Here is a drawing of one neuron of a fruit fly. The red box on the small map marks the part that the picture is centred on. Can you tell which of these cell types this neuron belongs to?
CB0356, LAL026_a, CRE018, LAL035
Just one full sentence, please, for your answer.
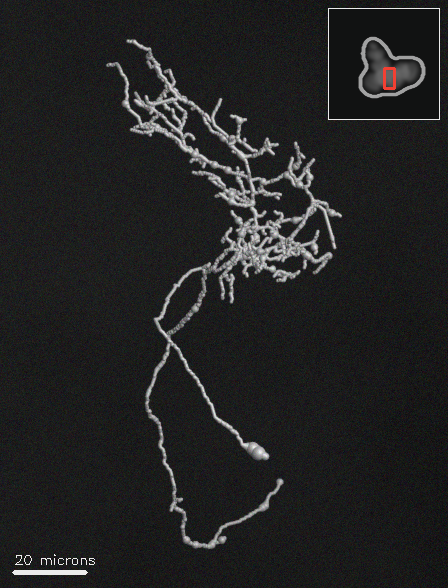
The neuron is of cell type CRE018.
